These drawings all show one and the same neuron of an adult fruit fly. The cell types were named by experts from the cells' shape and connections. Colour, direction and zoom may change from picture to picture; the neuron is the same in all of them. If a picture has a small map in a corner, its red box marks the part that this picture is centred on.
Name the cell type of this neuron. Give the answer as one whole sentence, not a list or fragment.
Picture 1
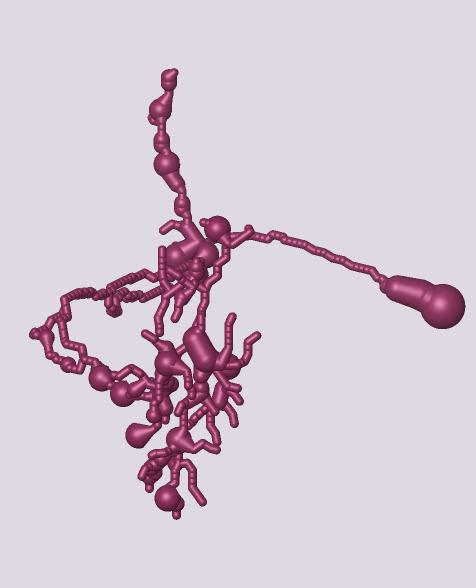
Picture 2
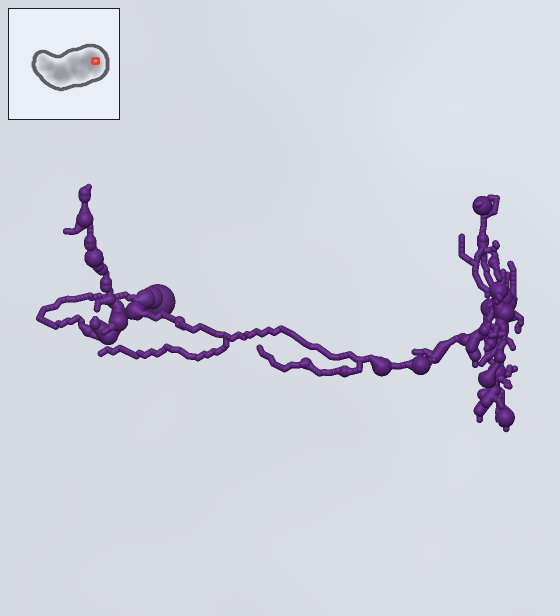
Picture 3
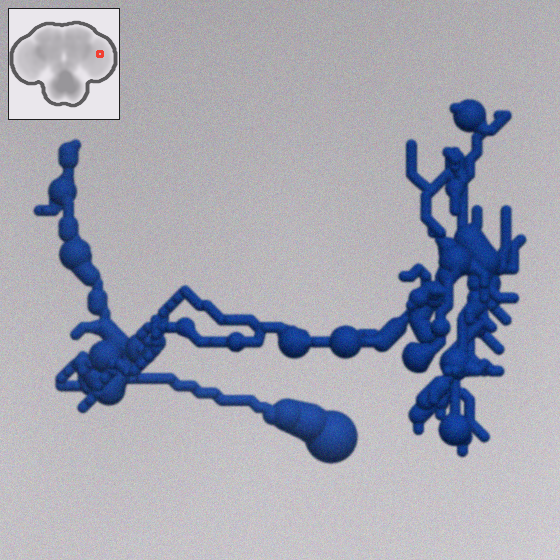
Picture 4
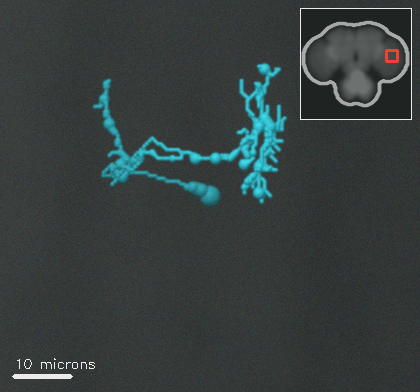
This neuron is given the cell type T4d.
